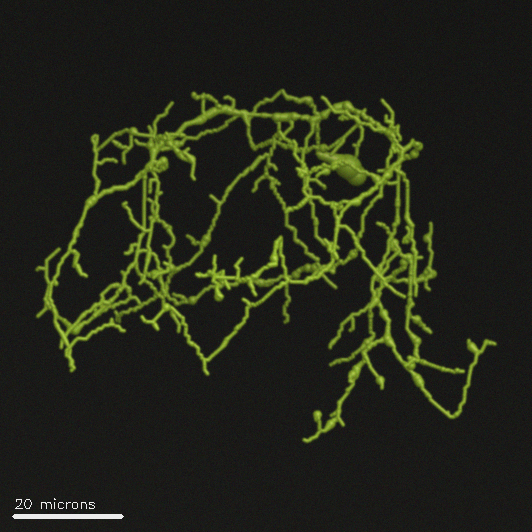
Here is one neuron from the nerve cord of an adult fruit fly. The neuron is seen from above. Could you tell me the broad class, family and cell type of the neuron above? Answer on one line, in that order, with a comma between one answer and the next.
nerve-cord intrinsic neuron, hemilineage 13A, IN13A049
